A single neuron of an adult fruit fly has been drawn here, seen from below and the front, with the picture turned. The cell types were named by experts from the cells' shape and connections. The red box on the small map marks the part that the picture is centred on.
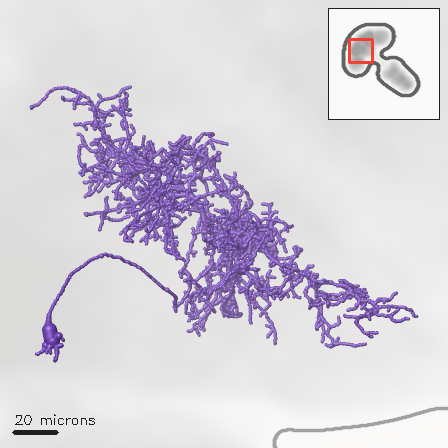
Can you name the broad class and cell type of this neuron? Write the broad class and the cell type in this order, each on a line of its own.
central-brain intrinsic neuron
PS049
